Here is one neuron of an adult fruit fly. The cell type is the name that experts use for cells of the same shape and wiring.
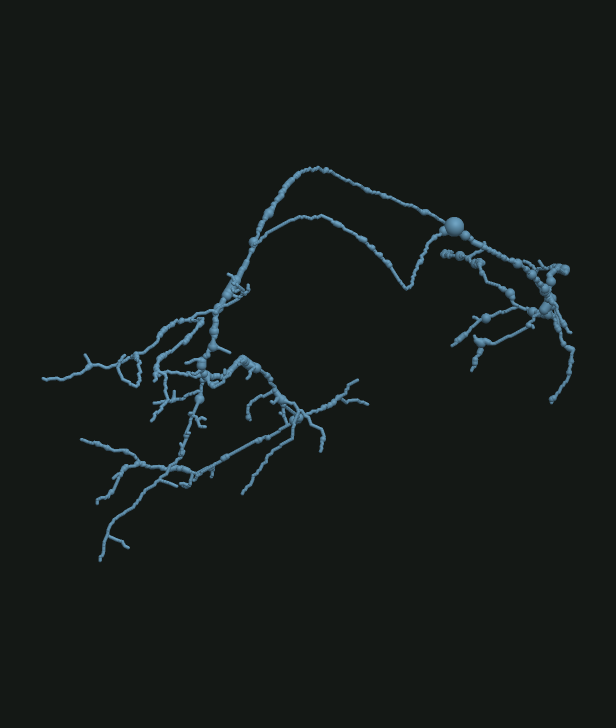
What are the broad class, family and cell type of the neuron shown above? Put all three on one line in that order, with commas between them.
nerve-cord intrinsic neuron, hemilineage 01A, IN01A075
